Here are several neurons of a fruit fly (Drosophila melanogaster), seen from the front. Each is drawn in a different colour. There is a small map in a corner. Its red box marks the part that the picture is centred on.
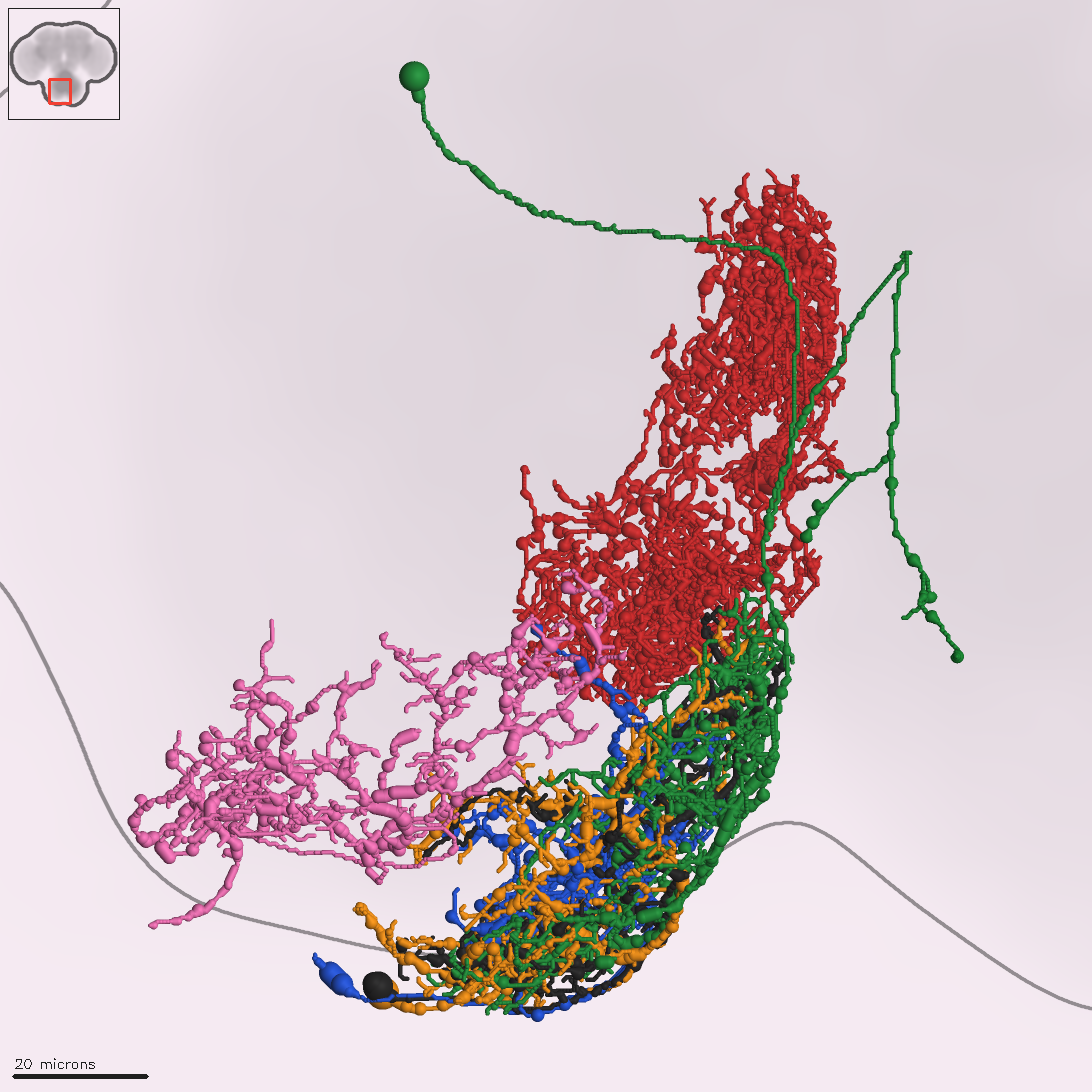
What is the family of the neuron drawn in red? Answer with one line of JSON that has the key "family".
{"family": "hemilineage 01B"}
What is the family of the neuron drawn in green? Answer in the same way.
{"family": "hemilineage 23B"}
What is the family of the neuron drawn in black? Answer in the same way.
{"family": "hemilineage 01B"}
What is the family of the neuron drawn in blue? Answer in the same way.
{"family": "hemilineage 01B"}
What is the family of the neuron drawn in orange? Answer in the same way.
{"family": "hemilineage 01B"}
